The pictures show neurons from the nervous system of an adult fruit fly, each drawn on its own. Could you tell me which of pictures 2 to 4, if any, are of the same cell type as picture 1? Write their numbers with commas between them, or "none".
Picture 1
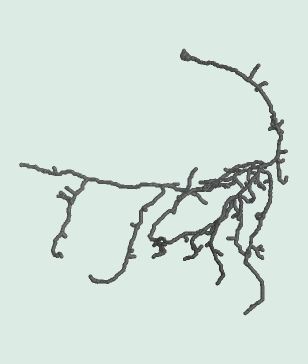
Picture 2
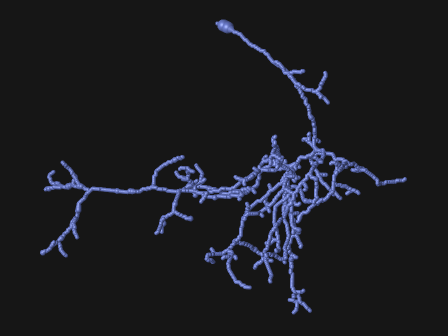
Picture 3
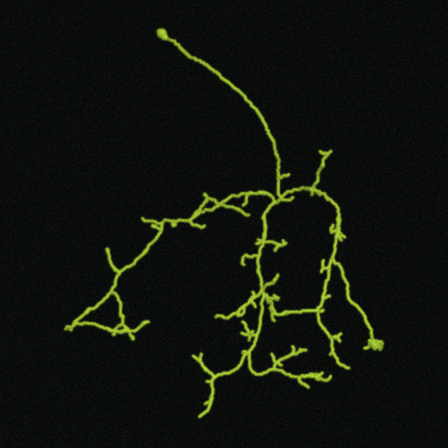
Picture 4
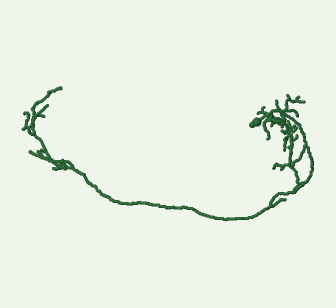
2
